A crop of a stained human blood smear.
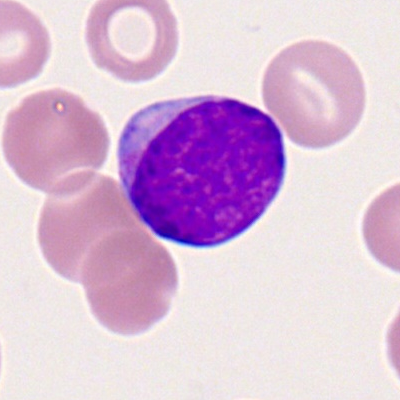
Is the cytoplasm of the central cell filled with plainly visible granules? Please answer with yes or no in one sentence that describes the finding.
No, its cytoplasm is free of any visible granules.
